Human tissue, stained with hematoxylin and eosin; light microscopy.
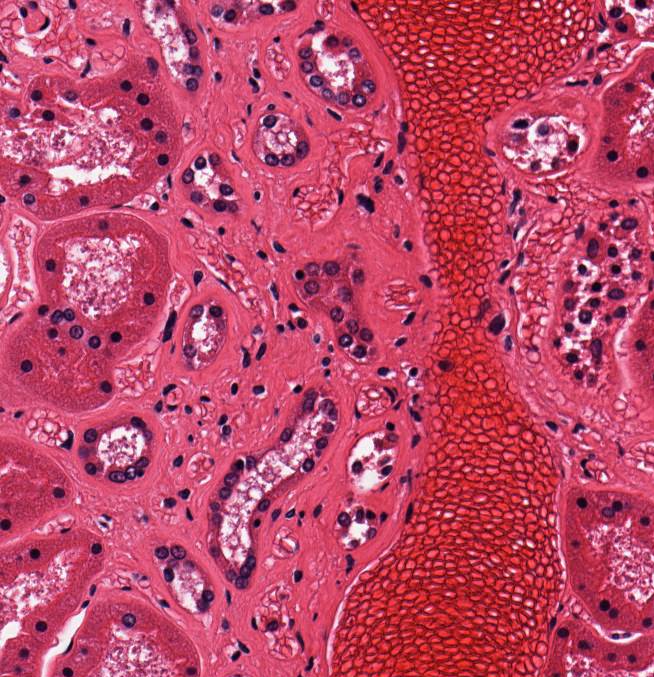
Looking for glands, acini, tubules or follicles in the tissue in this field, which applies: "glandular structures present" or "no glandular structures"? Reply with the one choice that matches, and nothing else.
Glandular structures present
